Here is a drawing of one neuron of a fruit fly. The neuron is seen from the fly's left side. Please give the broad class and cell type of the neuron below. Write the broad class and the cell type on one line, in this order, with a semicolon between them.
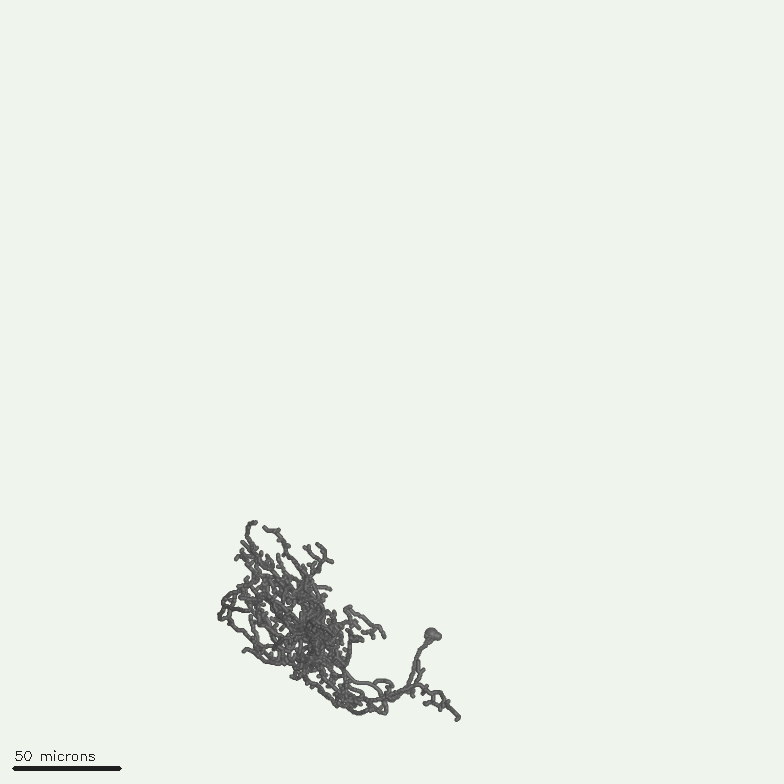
central-brain intrinsic neuron; GNG030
